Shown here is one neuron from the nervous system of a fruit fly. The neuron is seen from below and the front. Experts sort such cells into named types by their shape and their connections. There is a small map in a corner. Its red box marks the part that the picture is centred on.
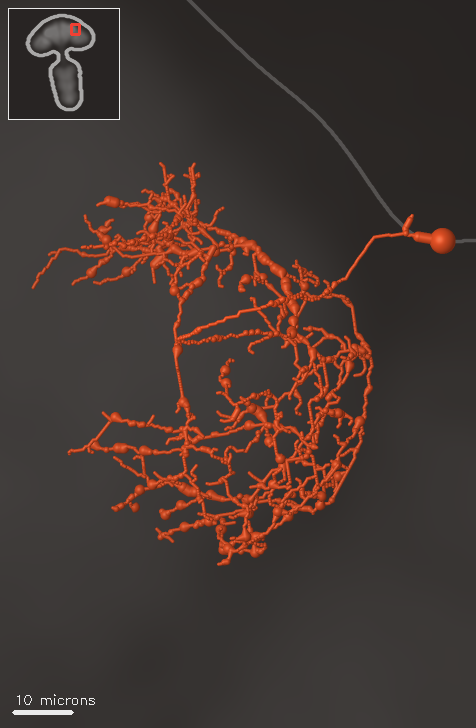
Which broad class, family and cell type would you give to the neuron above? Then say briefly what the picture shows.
This is a central-brain intrinsic neuron. Its family is hemilineage LHl4_dorsal. Its cell type is LHAV4b4. It is in the brain and does not reach the nerve cord. By the scale bar it is about 70 microns wide in this view.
